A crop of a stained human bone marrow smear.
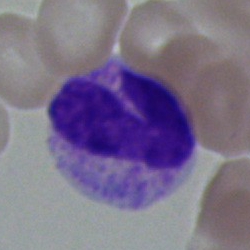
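Band neutrophil. A deep cleft runs in from the upper edge of the nucleus, giving it a folded look. The nucleus fills the upper part of the cell, and the cytoplasm gathers below it. Dense-looking chromatin stains dark purple. Many fine purple granules lie in the cytoplasm.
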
